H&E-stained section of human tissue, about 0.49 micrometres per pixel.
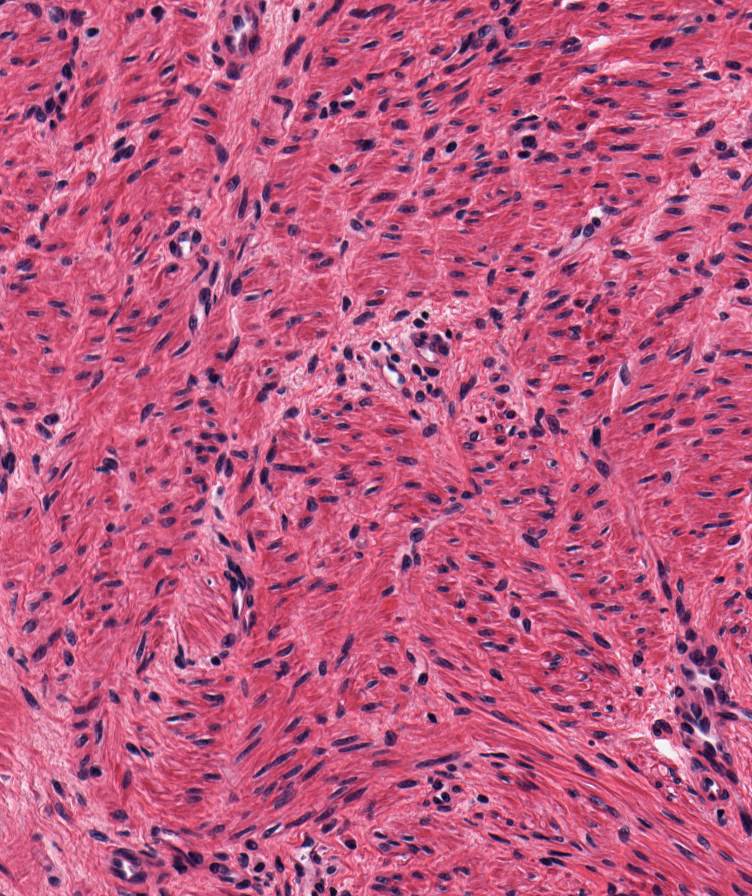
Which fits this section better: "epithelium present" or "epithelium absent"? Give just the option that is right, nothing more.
Epithelium absent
